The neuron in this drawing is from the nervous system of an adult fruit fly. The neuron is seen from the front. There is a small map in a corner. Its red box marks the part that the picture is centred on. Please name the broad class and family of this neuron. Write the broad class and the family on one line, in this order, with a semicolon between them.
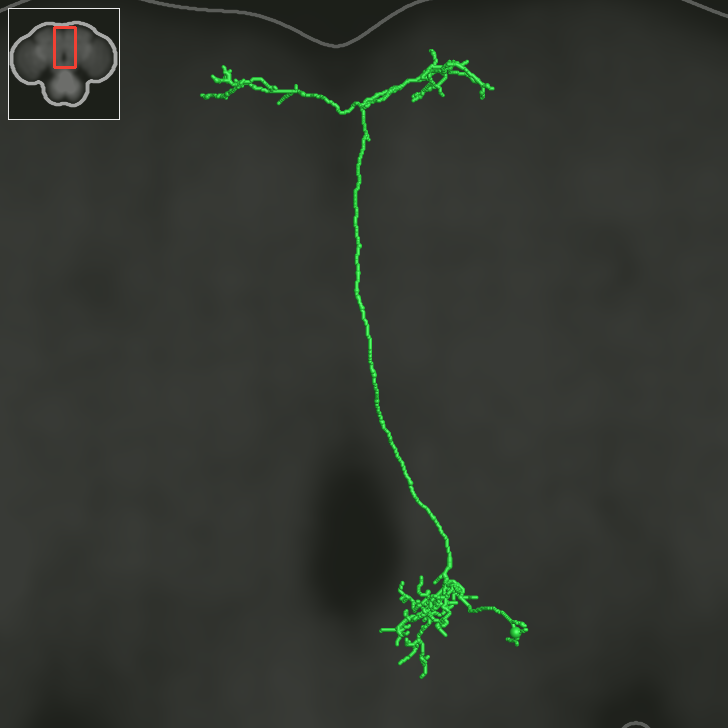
central-brain intrinsic neuron; hemilineage FLAa2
